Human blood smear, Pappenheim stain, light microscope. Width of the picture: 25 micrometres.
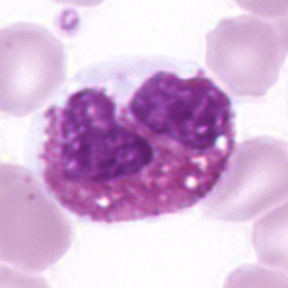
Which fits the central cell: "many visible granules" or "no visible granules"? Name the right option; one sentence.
The cytoplasm of the cell carries many visible granules.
